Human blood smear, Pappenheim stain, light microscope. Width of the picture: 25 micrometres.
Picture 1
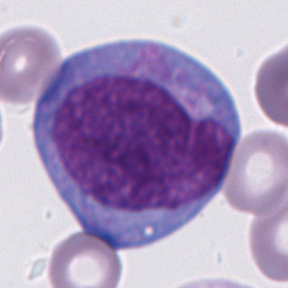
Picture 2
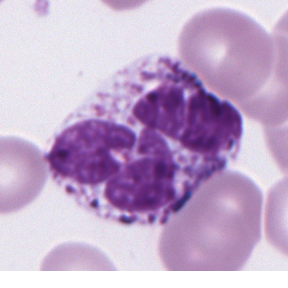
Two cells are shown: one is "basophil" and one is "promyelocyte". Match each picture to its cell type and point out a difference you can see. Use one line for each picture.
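The cell in picture 1 is a promyelocyte. The cytoplasm stains blue, deepest at the cell's edge.
The cell in picture 2 is a basophil. The cytoplasm is pale and almost colourless.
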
